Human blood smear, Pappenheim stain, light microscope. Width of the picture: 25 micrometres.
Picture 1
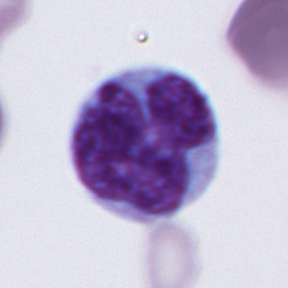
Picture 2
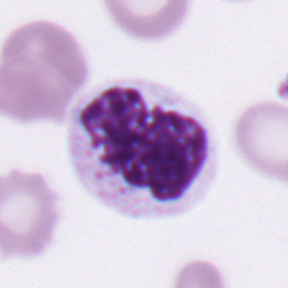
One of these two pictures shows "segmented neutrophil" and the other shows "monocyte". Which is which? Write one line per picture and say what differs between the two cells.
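Picture 1: monocyte. No distinct granules are seen in the cytoplasm.
Picture 2: segmented neutrophil. The cytoplasm holds small, fine pink-red granules.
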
